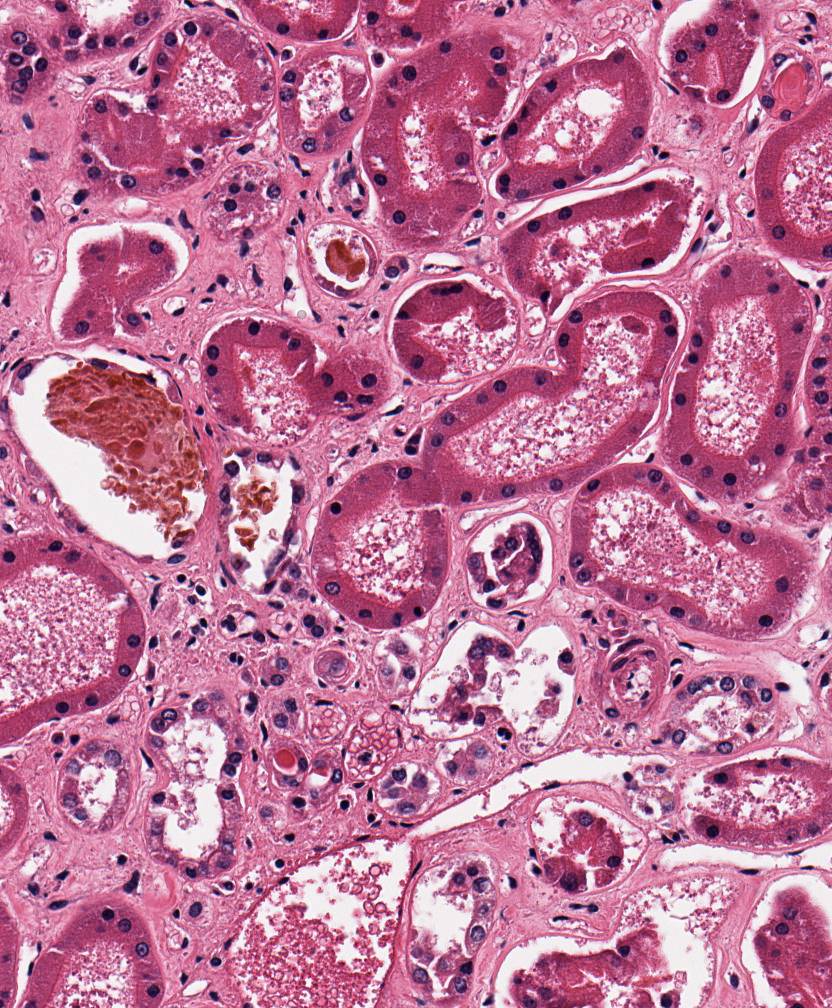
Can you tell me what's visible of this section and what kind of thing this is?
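Closely packed tubules fill the field, cut in round, oval and curved profiles, with narrow strips of stroma between them. Most are lined by a single layer of cuboidal cells: deeply eosinophilic cytoplasm, round dark nuclei set toward the base. Left middle: a dilated tubule holding a large clumped golden-brown cast. Stroma pale pink, fibrous, with scattered spindle-shaped nuclei. Renal cortex.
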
